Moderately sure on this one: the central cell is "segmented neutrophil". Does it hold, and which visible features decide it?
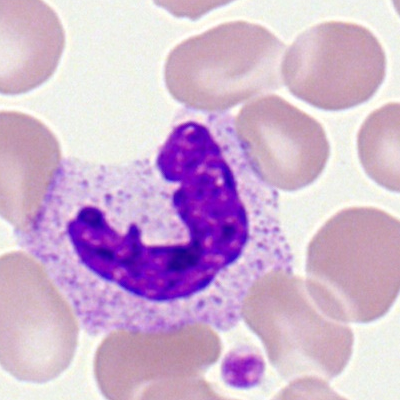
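The cell outline is irregular and slightly angular, and the abundant pale pinkish-lilac cytoplasm holds fine pink-purple granules. The nucleus is one curved band bent into a horseshoe, with coarsely clumped dark purple chromatin, paler patches between clumps, and no visible nucleoli.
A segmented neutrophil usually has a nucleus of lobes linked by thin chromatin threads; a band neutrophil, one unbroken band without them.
This nucleus thus favours band neutrophil over segmented neutrophil.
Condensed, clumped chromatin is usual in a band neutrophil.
The chromatin here agrees. This is a band neutrophil, not a segmented neutrophil.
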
